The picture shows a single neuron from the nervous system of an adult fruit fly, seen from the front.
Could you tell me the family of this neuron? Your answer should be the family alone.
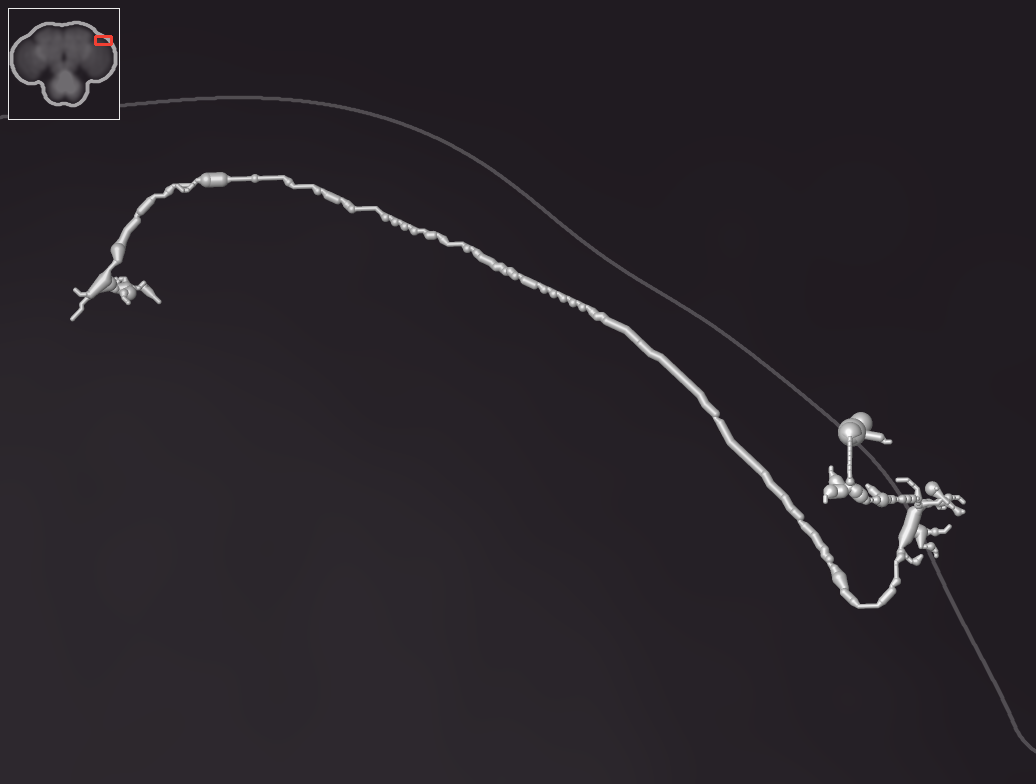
L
